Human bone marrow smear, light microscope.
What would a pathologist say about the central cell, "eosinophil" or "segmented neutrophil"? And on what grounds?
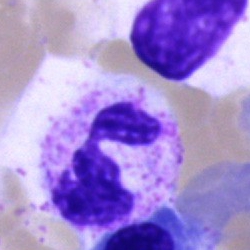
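Segmented neutrophil is the answer. The deciding point is the fine pink-lilac granules scattered throughout its cytoplasm.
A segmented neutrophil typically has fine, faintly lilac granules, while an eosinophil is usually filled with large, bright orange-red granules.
The nucleus is bent into an S shape with narrowed joins between its parts, and its chromatin is dense and dark purple. The cytoplasm is plentiful and very pale.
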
